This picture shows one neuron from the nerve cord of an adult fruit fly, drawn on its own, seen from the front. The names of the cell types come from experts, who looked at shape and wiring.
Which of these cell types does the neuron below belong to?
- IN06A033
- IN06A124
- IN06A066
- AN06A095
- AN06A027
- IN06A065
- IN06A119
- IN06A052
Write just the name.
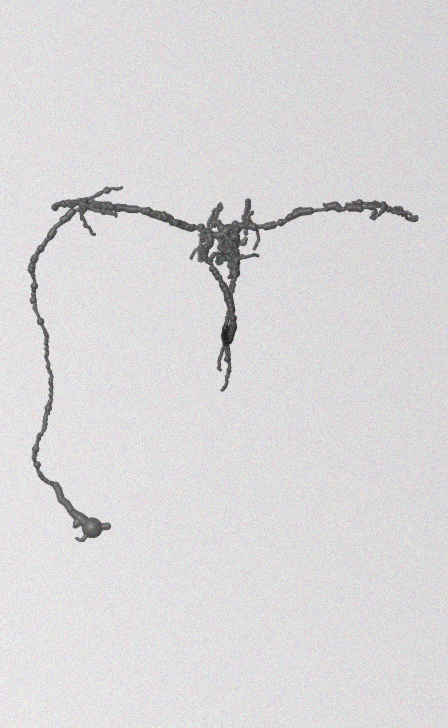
AN06A027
